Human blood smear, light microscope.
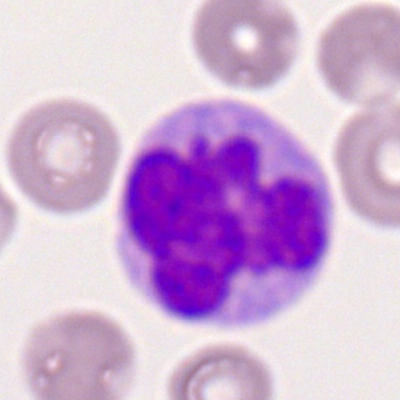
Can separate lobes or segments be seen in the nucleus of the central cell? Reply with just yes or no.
Yes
